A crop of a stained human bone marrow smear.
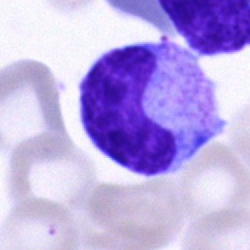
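Metamyelocyte in the middle. See how the outline is roughly round, and the nucleus is indented on its right side, so it takes on a kidney shape. That nucleus fills the left part of the cell, and its chromatin is dark purple and coarsely clumped.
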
